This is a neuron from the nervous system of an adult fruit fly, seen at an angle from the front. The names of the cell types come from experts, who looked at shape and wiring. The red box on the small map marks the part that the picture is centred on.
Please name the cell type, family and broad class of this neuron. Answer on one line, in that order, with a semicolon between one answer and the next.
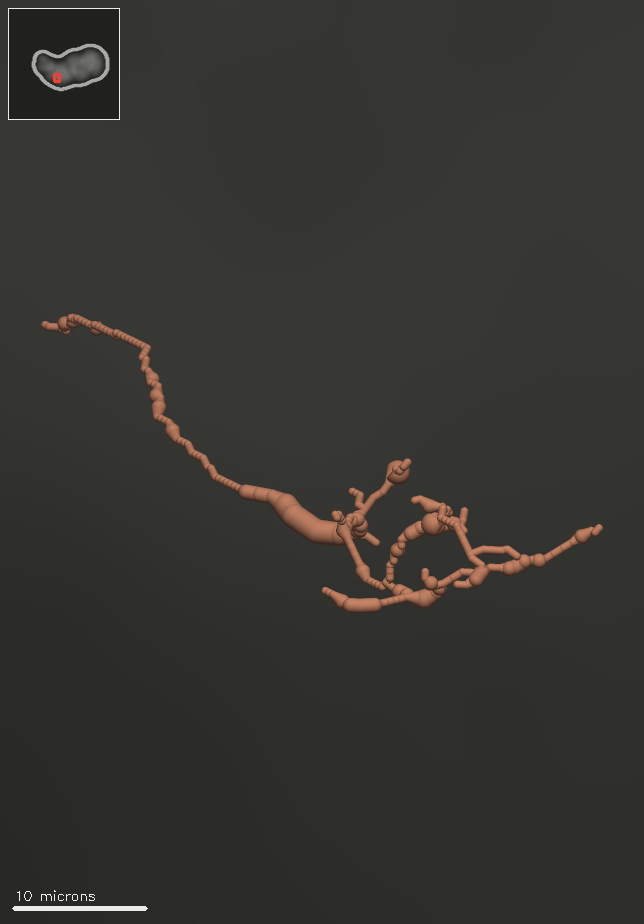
SNta26; class mechanosensory tactile; sensory neuron entering the nerve cord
